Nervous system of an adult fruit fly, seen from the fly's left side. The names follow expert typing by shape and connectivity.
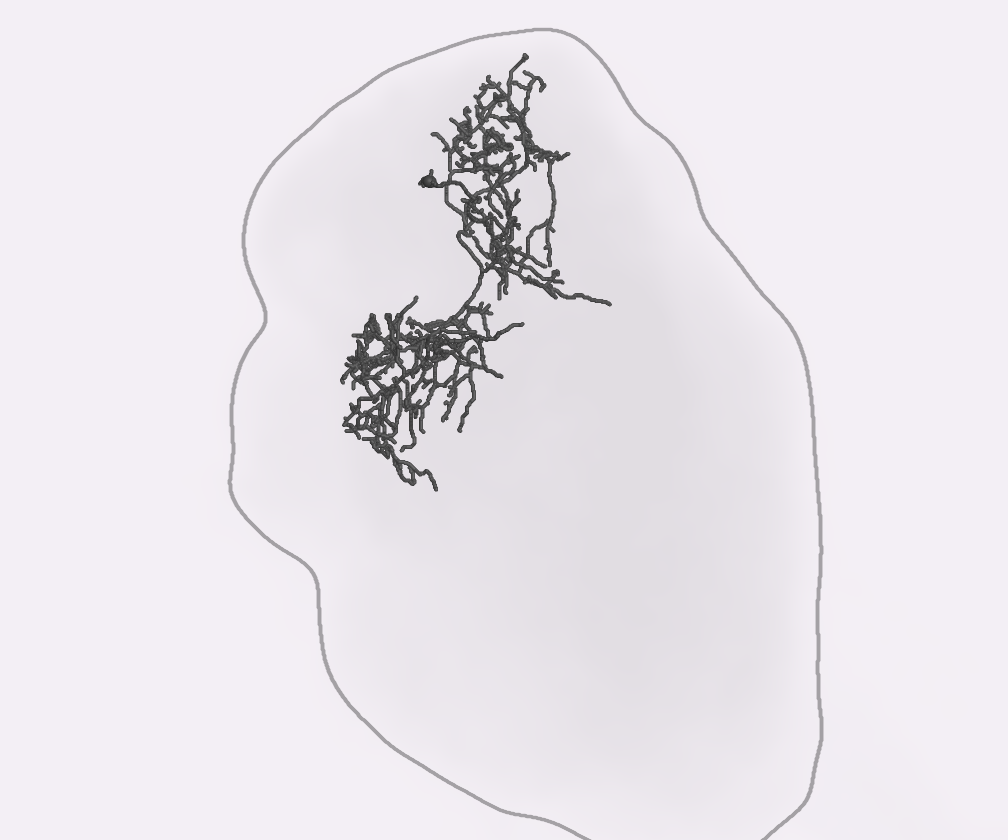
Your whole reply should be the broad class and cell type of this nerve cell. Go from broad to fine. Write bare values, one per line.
central-brain intrinsic neuron
AVLP024_a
